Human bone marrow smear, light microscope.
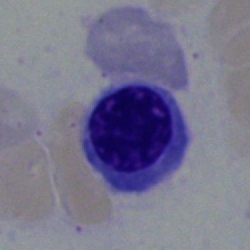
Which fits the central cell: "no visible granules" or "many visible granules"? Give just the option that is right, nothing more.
No visible granules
